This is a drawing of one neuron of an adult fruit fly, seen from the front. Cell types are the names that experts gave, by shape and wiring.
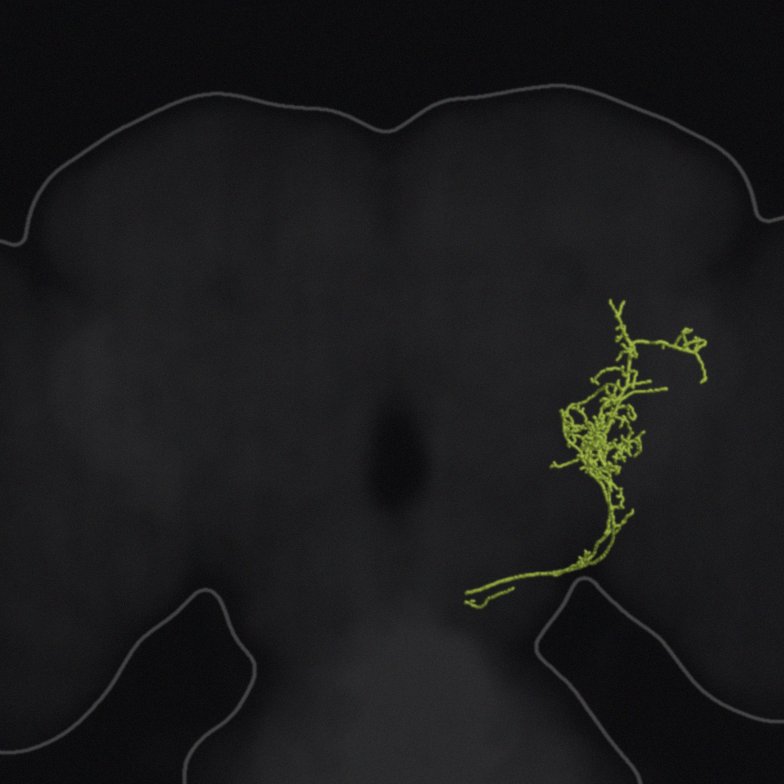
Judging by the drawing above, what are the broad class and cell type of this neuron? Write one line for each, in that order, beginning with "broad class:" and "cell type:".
broad class: central-brain intrinsic neuron
cell type: AVLP608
